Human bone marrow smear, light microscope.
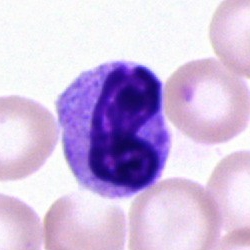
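Band neutrophil in a stained bone marrow smear. Nucleus: a thick band folded back on itself into two loops, like a figure eight, lying toward the right side of the cell. Chromatin: dark purple and densely clumped. Cytoplasm: fine, dust-like purple granules.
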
